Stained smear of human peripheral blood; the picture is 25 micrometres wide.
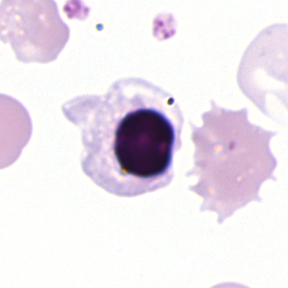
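Normoblast, central cell. Chromatin very dark purple, densely condensed; no nucleoli visible. Cytoplasm abundant, occupying more of the cell than the nucleus; no coarse granules.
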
